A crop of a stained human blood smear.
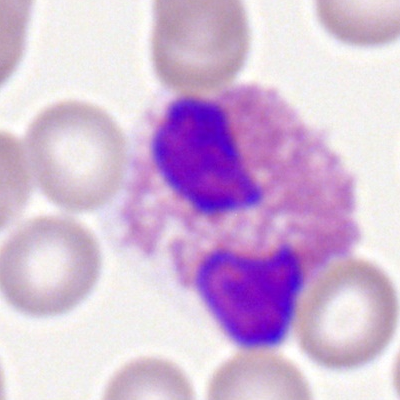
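Eosinophil, central cell. Nucleus in two lobes: one upper left, one at bottom. Cytoplasm packed with coarse, round pink granules.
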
